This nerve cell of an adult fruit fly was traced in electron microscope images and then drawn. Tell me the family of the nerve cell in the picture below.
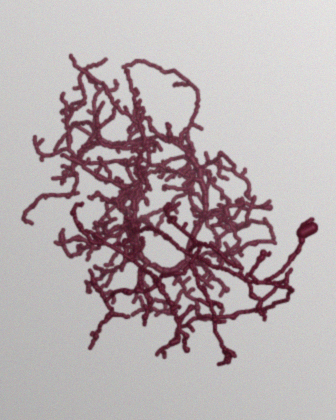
LHAD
